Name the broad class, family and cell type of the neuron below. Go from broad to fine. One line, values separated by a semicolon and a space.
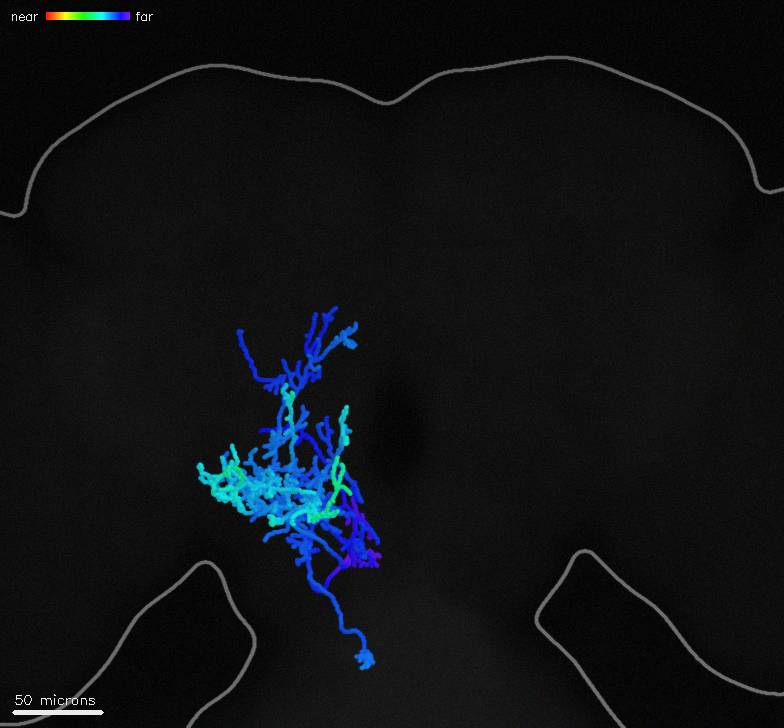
central-brain intrinsic neuron; hemilineage LB12; CB0122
